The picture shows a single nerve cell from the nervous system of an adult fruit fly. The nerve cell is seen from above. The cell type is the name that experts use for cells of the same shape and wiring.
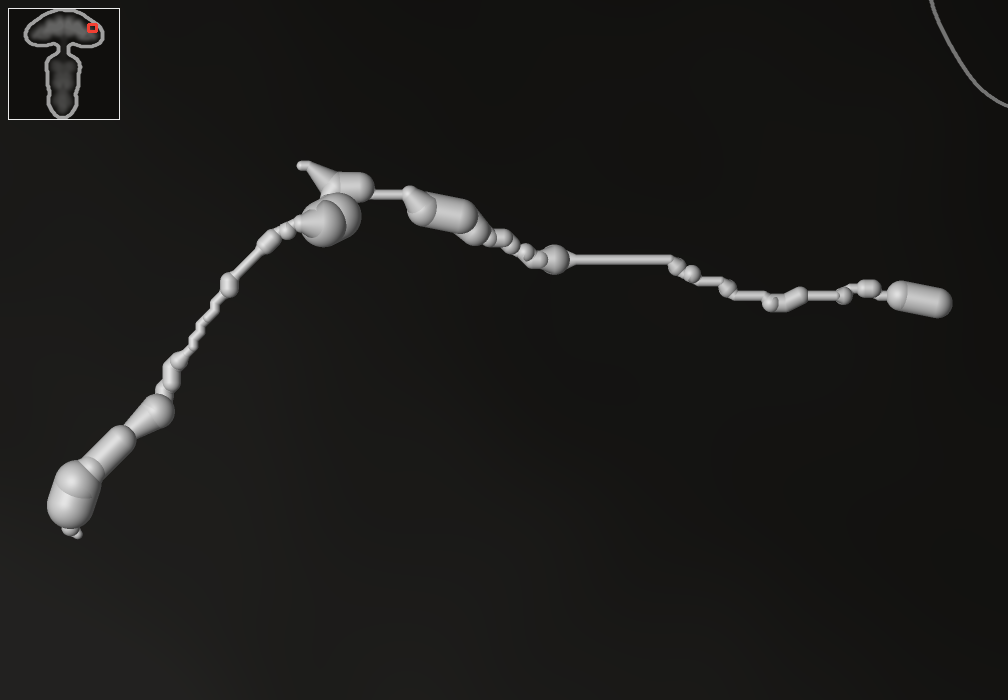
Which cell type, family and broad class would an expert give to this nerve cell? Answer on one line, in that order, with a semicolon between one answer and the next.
R7p; class visual; photoreceptor or other optic-lobe sensory neuron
